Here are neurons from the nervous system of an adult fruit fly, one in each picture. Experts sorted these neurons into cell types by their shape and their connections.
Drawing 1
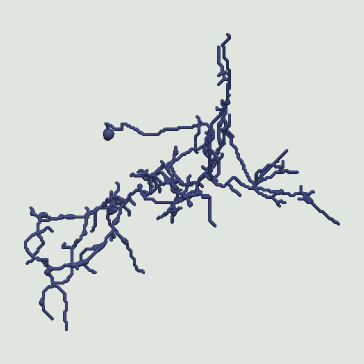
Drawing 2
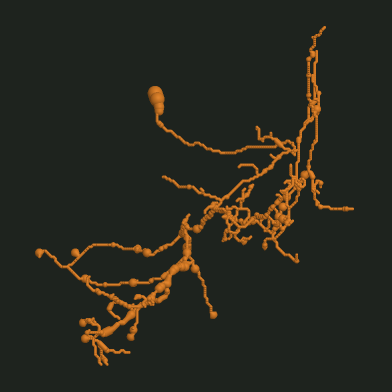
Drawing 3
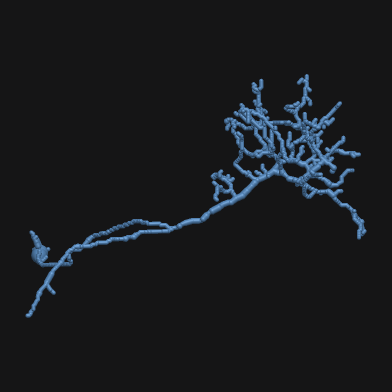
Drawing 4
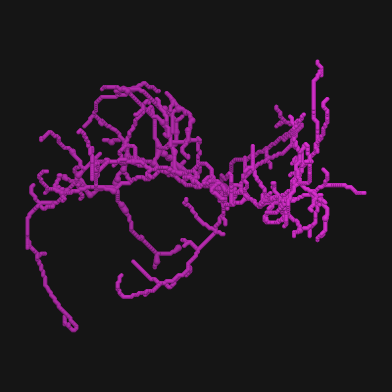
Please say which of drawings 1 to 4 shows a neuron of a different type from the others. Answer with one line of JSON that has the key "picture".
{"picture": 3}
